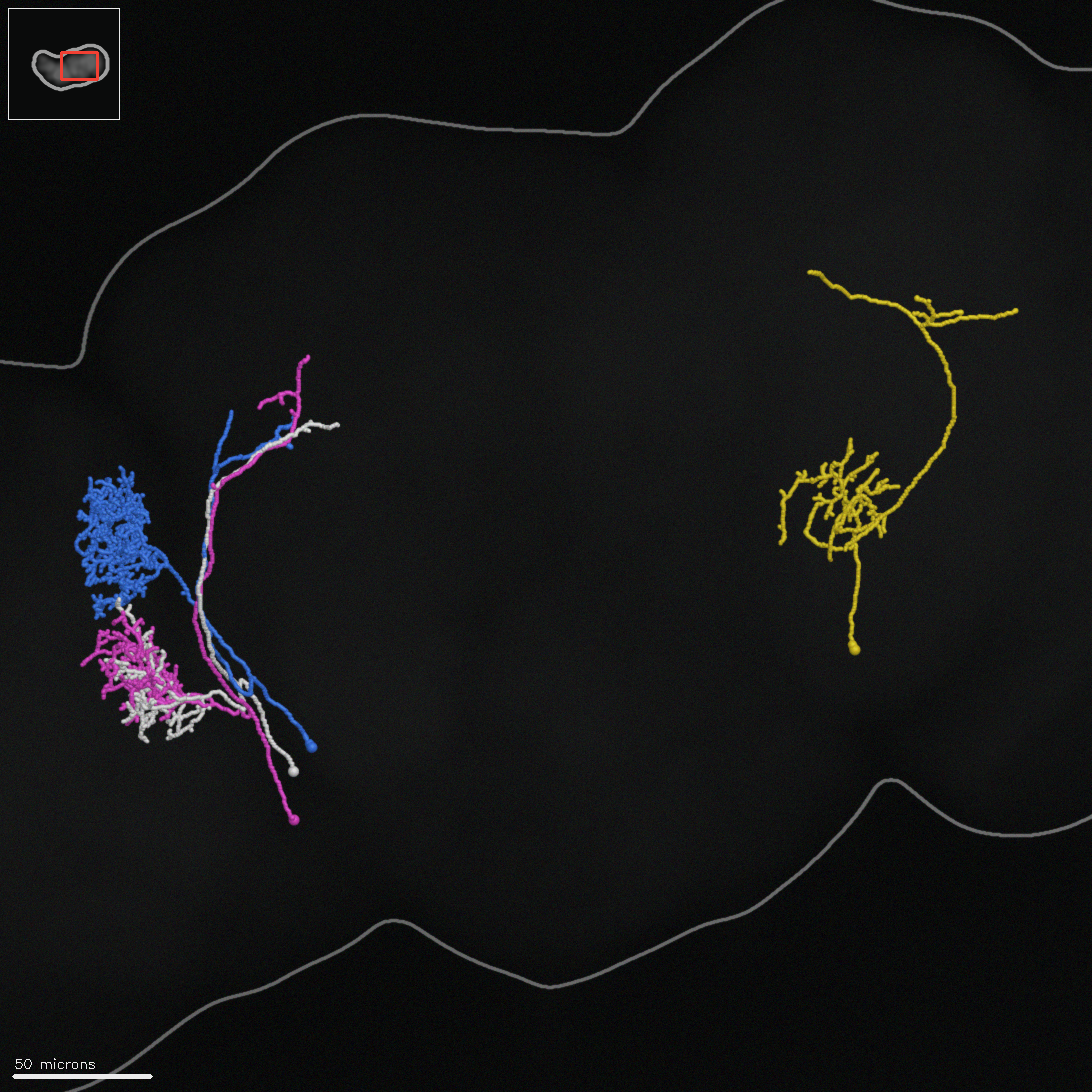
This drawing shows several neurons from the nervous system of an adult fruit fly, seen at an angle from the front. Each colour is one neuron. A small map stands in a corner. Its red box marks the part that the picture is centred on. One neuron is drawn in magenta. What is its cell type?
LoVP1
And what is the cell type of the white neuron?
LoVP2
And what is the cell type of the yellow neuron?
LC25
